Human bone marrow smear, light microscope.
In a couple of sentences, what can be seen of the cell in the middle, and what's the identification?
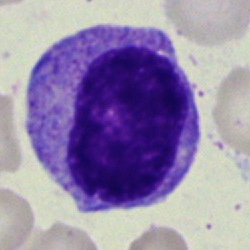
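Roughly round in outline, this cell has a slightly flattened edge at the upper right. Its nucleus lies off-centre, pushed toward the right side, while the blue-purple cytoplasm is widest on the left. Fine purple granules are scattered through the cytoplasm. The cell is a myelocyte.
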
